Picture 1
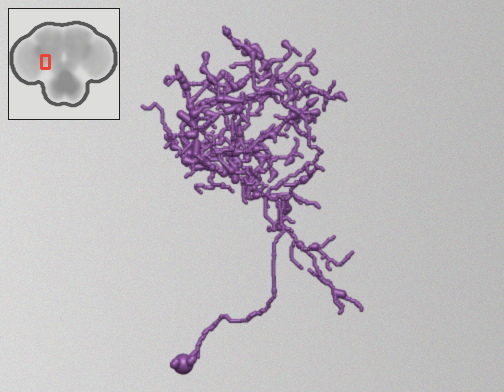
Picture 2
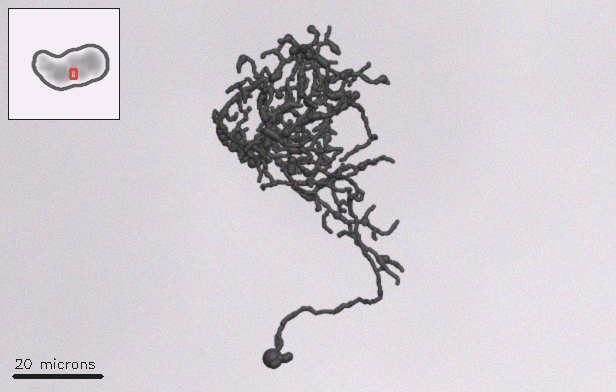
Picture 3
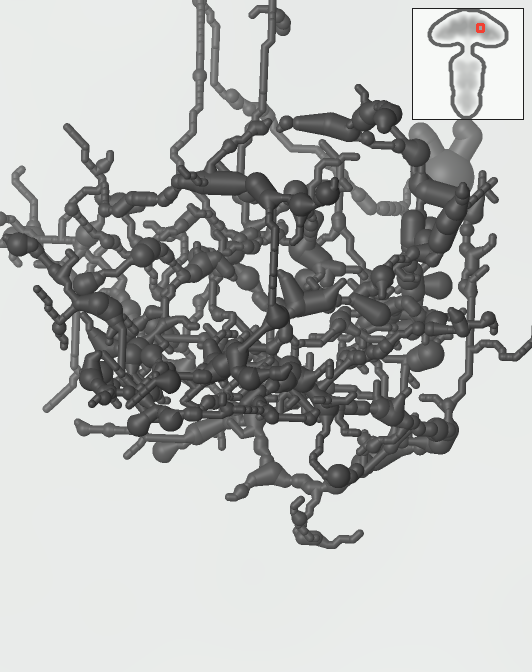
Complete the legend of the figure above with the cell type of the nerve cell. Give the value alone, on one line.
WED055_b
